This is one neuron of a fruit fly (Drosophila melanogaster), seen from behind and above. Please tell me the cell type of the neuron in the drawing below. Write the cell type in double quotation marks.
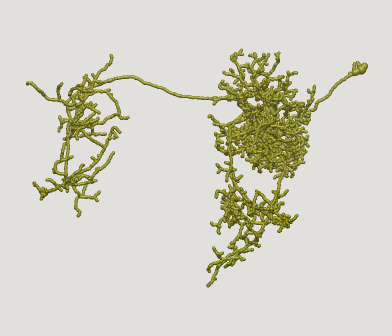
"LAL125"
